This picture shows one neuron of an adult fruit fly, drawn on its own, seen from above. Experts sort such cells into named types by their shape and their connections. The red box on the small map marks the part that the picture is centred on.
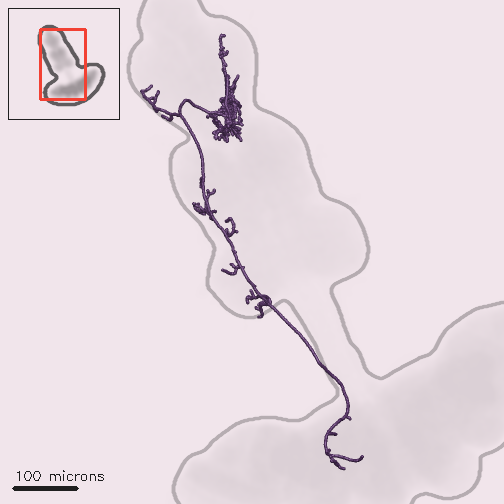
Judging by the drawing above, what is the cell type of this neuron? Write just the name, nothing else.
AN19B022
